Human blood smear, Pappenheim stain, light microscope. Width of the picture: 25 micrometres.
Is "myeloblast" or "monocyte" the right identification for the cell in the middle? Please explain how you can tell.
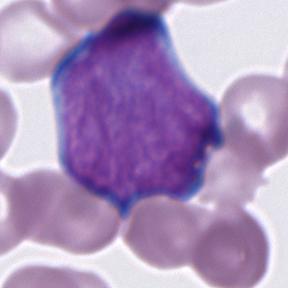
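Myeloblast, not monocyte. Nucleus: one unlobed mass filling almost the entire cell.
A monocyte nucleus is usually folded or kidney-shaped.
Cytoplasm: only a thin deep-blue rim at the cell edge.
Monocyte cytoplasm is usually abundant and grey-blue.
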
